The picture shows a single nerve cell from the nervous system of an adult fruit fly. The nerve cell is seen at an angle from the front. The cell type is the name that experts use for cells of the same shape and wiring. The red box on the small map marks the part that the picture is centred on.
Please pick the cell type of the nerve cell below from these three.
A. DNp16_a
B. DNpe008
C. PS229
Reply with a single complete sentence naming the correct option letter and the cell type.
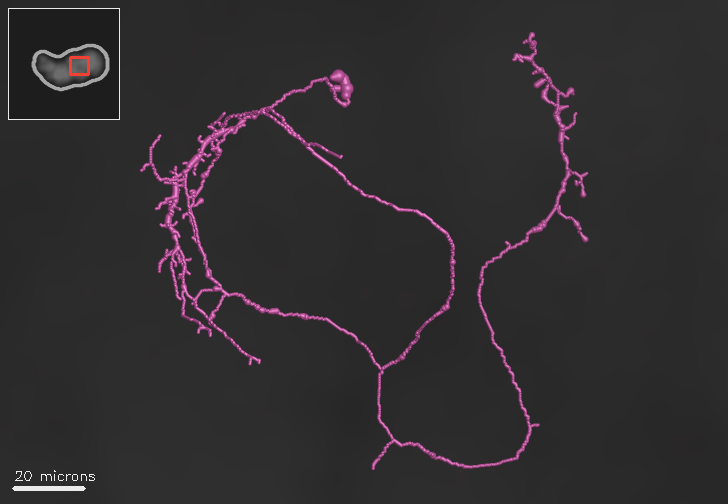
Among the listed cell types, PS229 in option C is that of the nerve cell.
